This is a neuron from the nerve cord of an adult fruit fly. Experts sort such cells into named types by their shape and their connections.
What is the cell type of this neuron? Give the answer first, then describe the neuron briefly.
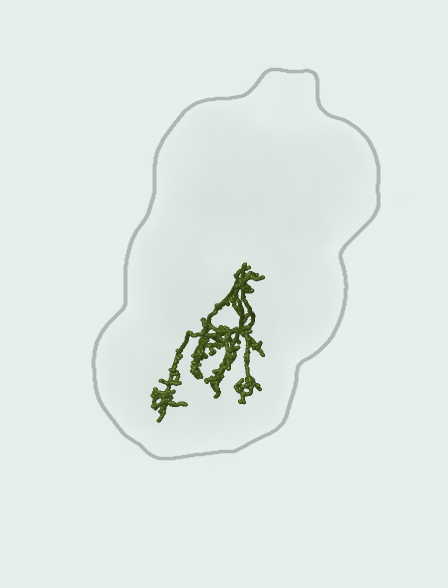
The cell type is INXXX304. It is a nerve-cord intrinsic neuron. As drawn here it is taller than it is wide.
